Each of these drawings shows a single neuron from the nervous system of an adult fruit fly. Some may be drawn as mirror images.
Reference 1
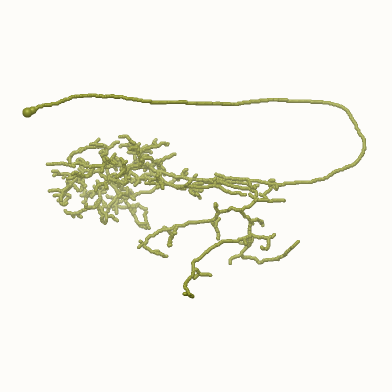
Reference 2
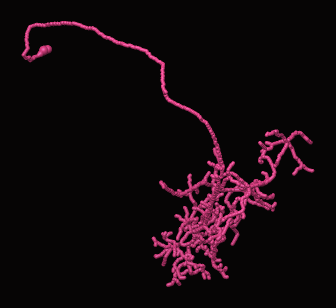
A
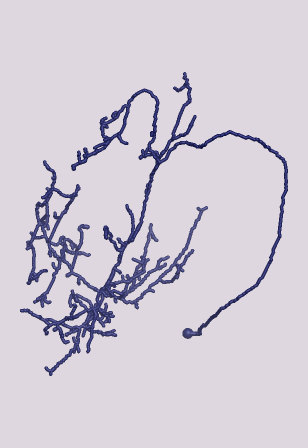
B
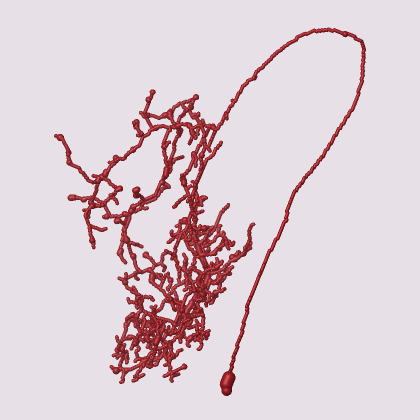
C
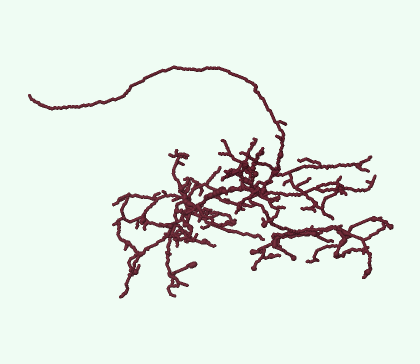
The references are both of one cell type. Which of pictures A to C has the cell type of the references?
B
